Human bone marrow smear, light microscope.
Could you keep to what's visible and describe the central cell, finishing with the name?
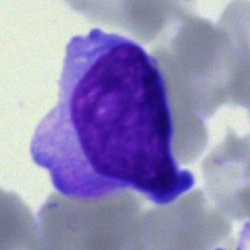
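Most of the cell is taken up by the nucleus, whose chromatin is dark purple and finely textured. Pale bluish-lilac cytoplasm lies mainly to the left of the nucleus. Cell type: blast.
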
